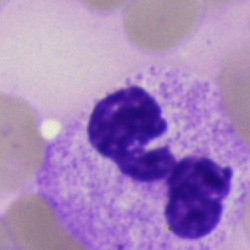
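Segmented neutrophil in a stained bone marrow smear. One nuclear lobe lies upper left and the other lower right; the chromatin is dense, dark purple and coarsely clumped; neither lobe shows a nucleolus; and the cytoplasm is plentiful and pale lilac.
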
